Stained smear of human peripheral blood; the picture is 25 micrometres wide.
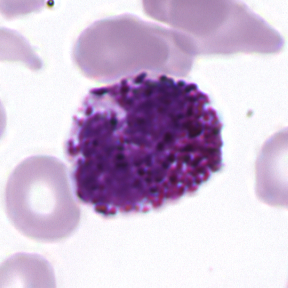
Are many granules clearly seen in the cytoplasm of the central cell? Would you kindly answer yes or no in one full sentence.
Yes, visible granules are present in great number in its cytoplasm.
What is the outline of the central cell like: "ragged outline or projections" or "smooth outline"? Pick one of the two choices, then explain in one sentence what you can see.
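Ragged outline or projections. The cell is roughly round, with a bumpy edge where granules stand out at the rim.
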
